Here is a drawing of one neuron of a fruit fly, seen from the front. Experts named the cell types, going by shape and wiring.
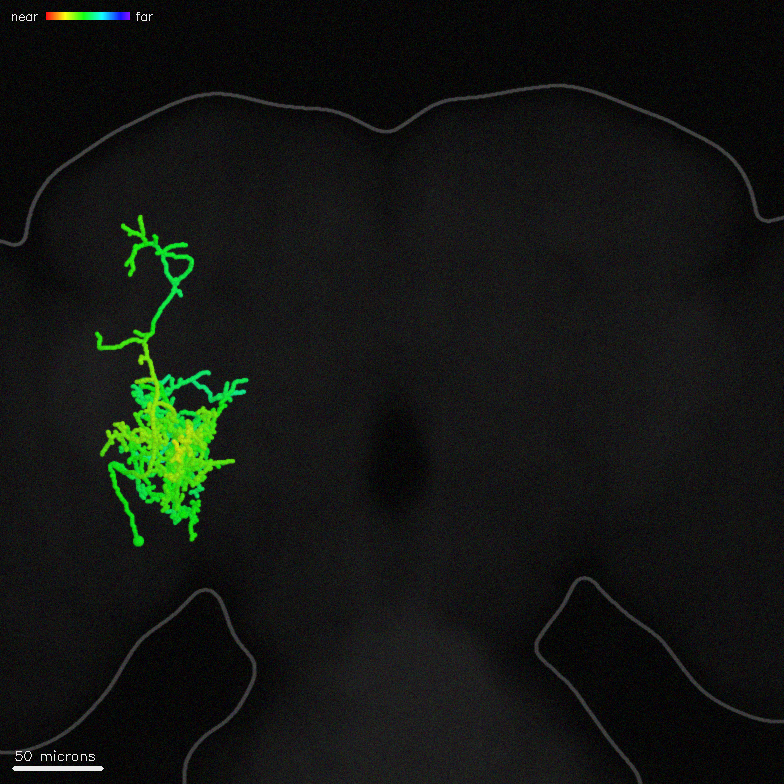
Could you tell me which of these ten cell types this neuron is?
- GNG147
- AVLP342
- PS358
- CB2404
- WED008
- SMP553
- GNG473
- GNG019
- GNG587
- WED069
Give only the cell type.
AVLP342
